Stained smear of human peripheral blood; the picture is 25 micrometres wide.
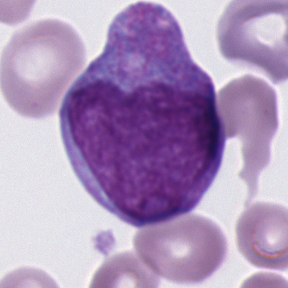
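Atypical promyelocyte. The nucleus fills most of the cell, and a shallow notch marks the middle of its upper border. Chromatin is fine and evenly spread, without coarse clumps. Except for a bulge at the top, the cytoplasm is only a narrow rim around the nucleus.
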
